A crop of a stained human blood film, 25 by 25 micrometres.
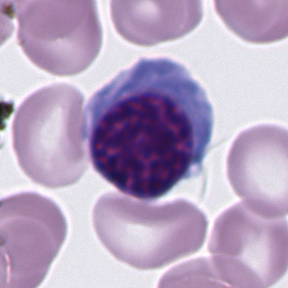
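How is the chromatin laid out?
Coarse and clumped: darker blocks with paler reddish strands between them.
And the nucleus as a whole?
Round, about 9 micrometres across, lying toward the lower left of a cell about 12 micrometres across, and filling about 60% of its area.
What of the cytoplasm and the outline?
The cytoplasm is blue and broadest toward the upper right of the nucleus, and the cell outline is slightly irregular and angular along its upper right border.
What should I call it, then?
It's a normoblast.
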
